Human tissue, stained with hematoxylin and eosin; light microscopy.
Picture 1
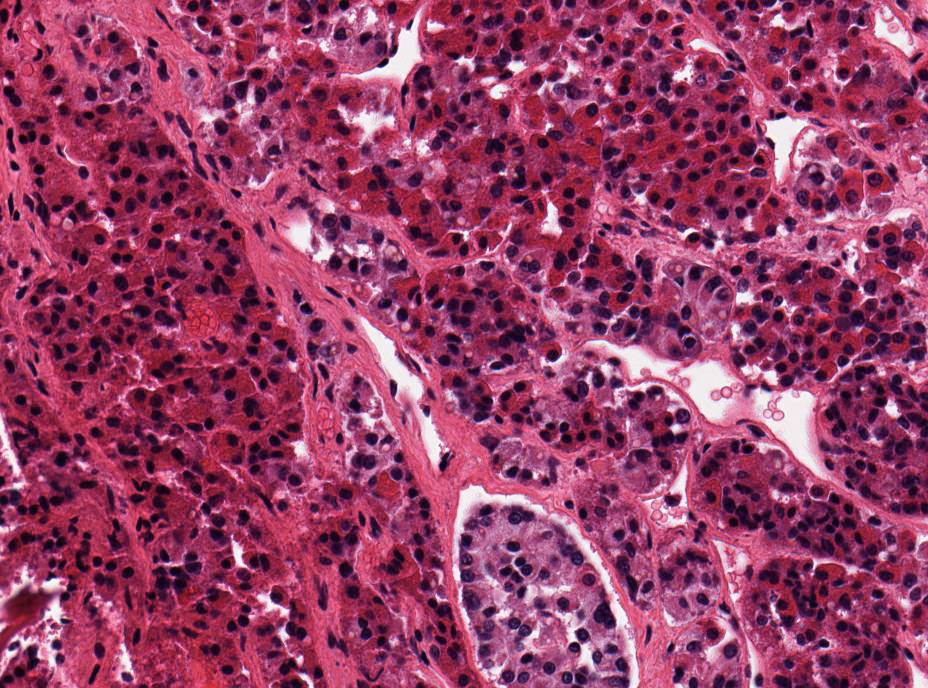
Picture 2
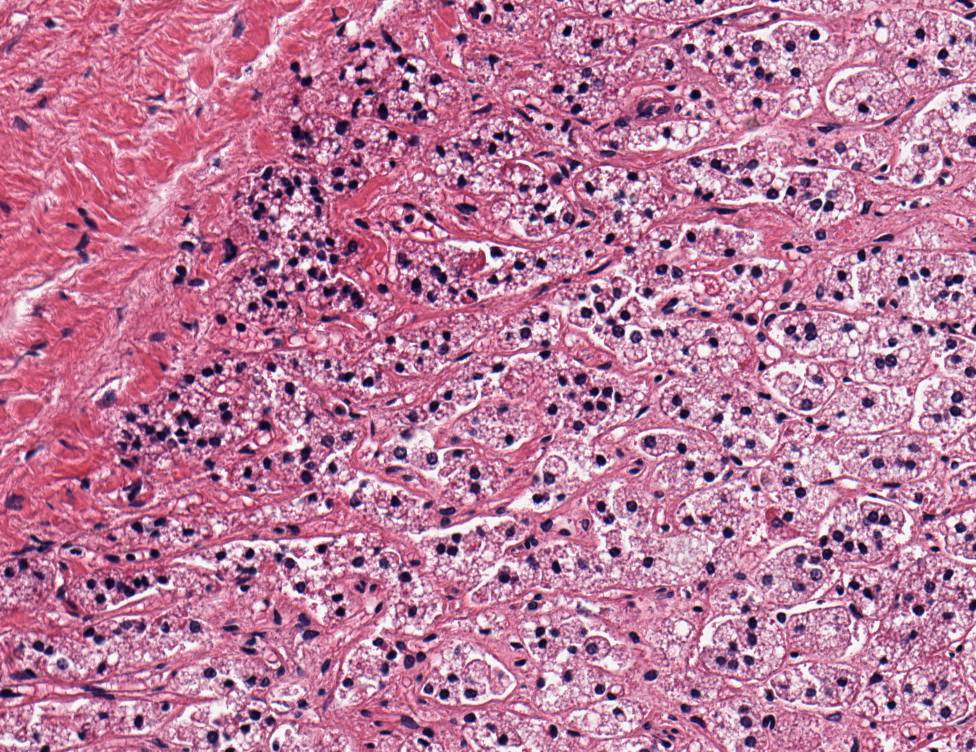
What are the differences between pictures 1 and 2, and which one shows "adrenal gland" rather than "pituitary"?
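In picture 1 you are looking at the pituitary, and in picture 2 at the adrenal gland. Most pituitary cells are polygonal, with abundant, granular, deeply eosinophilic cytoplasm and round, darkly stained nuclei. At the bottom centre a rounded nest of cells has paler, greyish-pink cytoplasm, and a band of fibrous stroma with elongated spindle nuclei runs diagonally from the upper left toward the centre. The adrenal cells instead lie in rounded nests and short cords separated by thin pink septa, their abundant pale cytoplasm filled with many small clear vacuoles, giving a foamy look, around a single small, round, dark nucleus. The upper-left corner of picture 2 holds dense, wavy, deep-pink fibrous tissue with sparse elongated nuclei.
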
